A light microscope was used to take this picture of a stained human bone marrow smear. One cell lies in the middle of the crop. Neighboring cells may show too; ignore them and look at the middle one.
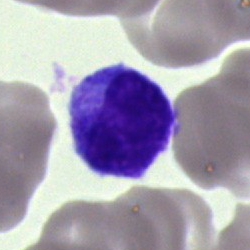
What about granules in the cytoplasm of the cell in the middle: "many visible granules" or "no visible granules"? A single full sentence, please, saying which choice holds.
There is no granule to be seen in the cytoplasm of this cell.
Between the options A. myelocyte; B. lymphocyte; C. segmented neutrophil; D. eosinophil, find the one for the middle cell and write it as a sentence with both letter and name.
Option B is the correct option, with the middle cell being a lymphocyte.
